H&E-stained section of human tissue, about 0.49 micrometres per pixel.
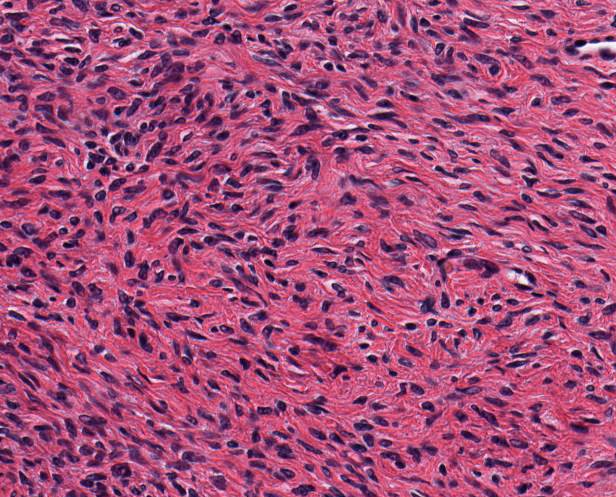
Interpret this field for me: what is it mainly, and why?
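Ovarian cortex occupies this field. Densely packed spindle cells fill it entirely, in short fascicles running in varying, intersecting directions.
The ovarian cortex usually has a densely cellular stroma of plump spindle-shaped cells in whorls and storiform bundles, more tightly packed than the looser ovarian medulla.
Nuclei are elongated to ovoid and darkly stained; the pink cytoplasm is ill-defined, without distinct cell borders, and pink collagen fibres lie between the cells.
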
